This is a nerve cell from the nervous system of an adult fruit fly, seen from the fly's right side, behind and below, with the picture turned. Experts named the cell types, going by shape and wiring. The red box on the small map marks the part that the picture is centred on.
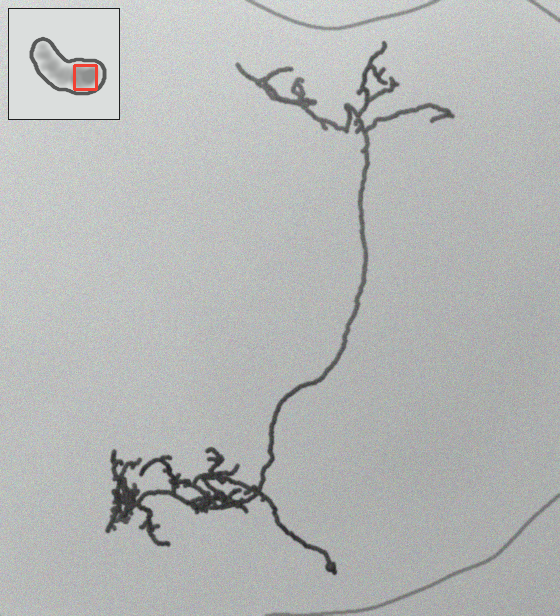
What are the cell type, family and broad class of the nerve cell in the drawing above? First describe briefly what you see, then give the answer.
The cell body is at the bottom of the picture. Dozens of branch ends can be seen. Its cell type is PRW008. The family is hemilineage FLAa2. Its broad class is central-brain intrinsic neuron.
